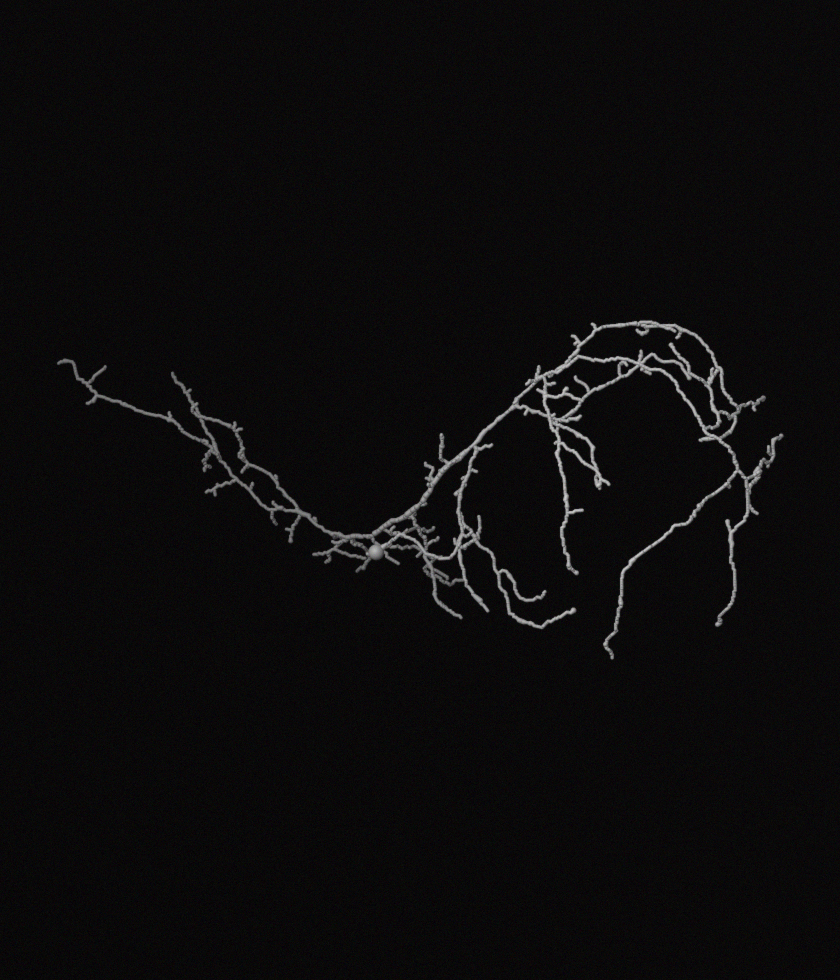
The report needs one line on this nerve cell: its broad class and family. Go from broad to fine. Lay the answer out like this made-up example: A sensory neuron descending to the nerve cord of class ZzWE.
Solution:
A nerve-cord intrinsic neuron of hemilineage 16B.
